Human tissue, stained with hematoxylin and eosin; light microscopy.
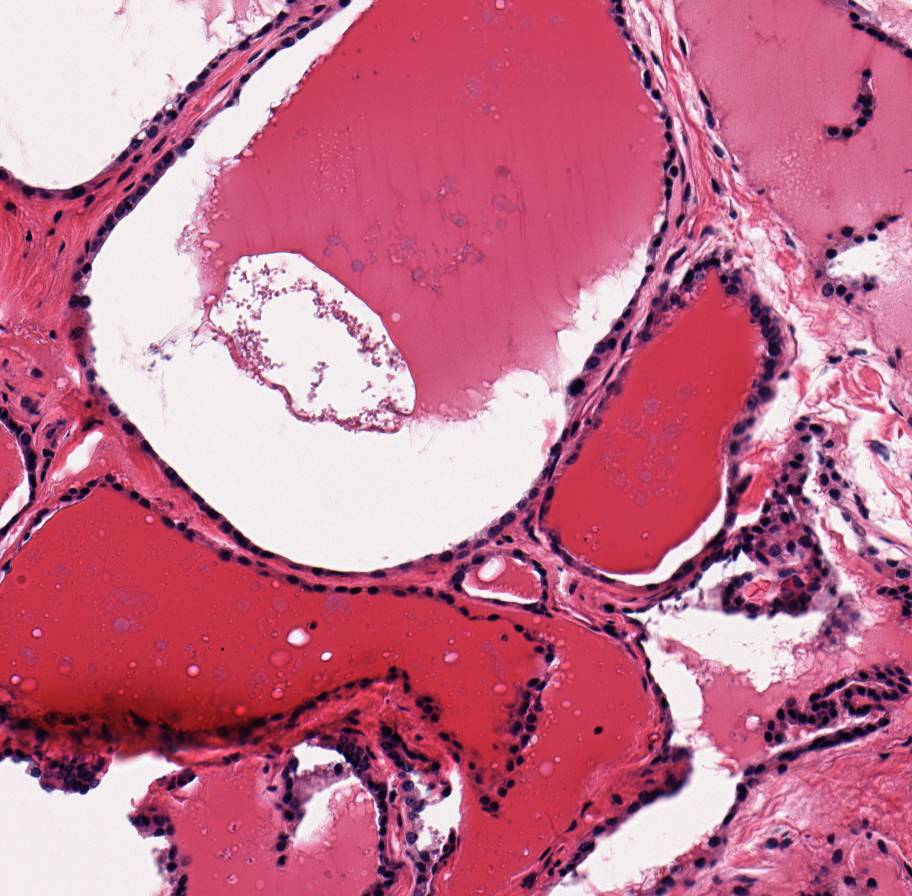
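Thyroid tissue, stained with haematoxylin and eosin: the spaces are lined by a single layer of flattened to low cuboidal cells with small, dark, oval nuclei and scant cytoplasm. The luminal material is homogeneous and deep pink, with scattered small round clear vacuoles, most visible in the lower-left space. Toward the lower right, smaller units with more crowded dark nuclei lie between the large spaces.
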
